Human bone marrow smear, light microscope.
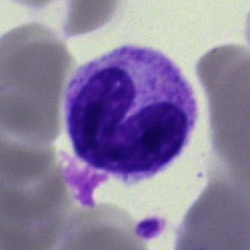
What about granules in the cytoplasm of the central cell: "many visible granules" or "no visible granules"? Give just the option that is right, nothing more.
Many visible granules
